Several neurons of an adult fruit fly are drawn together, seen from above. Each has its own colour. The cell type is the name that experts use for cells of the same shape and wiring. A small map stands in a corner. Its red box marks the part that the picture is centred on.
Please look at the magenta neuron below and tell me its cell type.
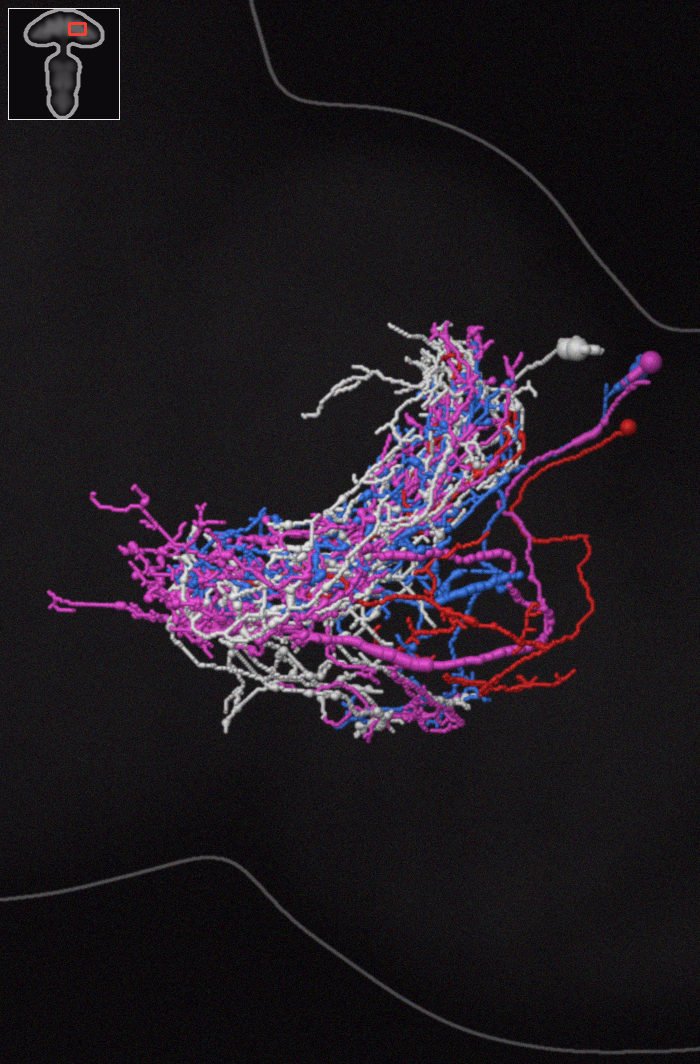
SLP207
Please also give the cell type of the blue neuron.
SLP208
